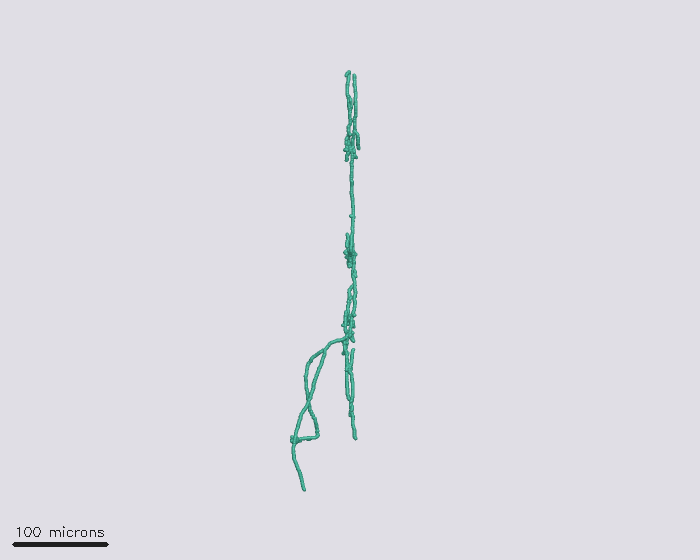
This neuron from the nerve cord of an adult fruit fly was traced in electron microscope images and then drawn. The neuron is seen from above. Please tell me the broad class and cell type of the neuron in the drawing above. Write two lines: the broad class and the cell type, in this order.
efferent neuron of the nerve cord
ENXXX226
